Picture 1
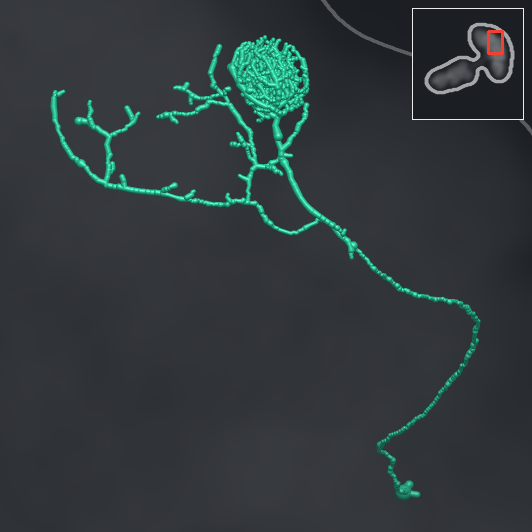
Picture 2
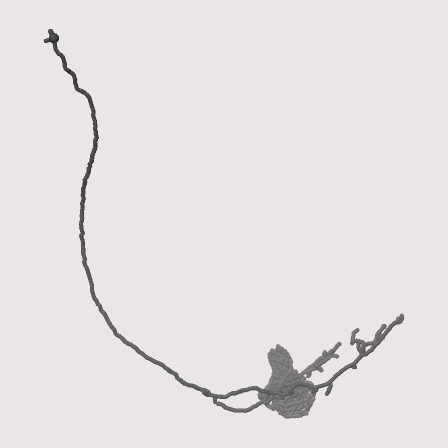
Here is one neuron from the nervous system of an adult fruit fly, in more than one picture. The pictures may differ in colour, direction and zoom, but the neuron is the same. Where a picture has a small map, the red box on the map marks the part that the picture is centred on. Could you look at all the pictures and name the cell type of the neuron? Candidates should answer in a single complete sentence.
This neuron is a cell of type MBON14.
